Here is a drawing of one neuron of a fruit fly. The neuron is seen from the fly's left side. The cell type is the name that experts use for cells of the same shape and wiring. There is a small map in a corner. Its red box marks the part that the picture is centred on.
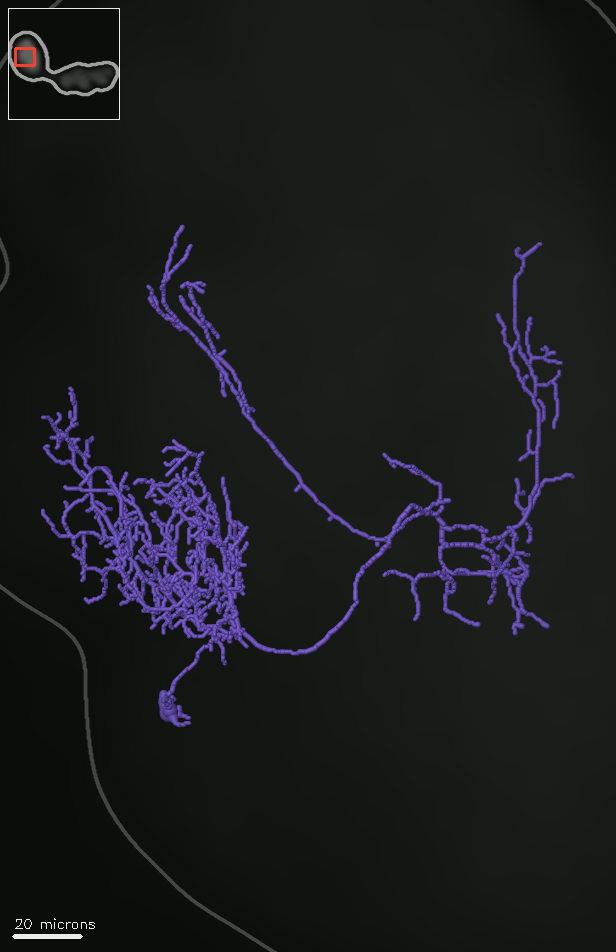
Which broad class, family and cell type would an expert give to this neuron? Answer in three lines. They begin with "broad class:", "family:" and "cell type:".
broad class: central-brain intrinsic neuron
family: class ALPN
cell type: M_lv2PN9t49_a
